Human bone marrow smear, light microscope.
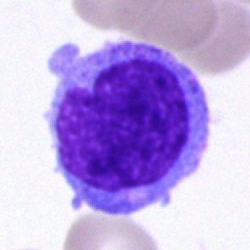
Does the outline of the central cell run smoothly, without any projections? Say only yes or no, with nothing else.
No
